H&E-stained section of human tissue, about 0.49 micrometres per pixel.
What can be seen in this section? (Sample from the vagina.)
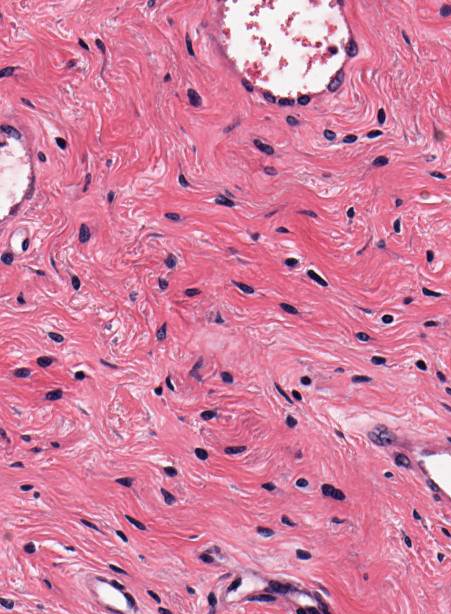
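So, dense connective tissue fills the whole field, and I see no epithelium at all. The collagen bundles are wavy and interlacing, not laid in straight parallel rows. Between them sit scattered fibroblast nuclei, small, dark, oval to spindle-shaped. The cytoplasm of these spindle cells I can't make out clearly; it seems to merge with the surrounding collagen.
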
